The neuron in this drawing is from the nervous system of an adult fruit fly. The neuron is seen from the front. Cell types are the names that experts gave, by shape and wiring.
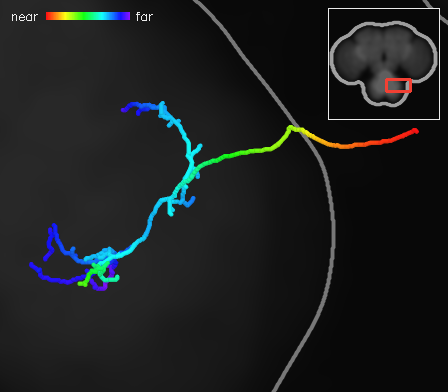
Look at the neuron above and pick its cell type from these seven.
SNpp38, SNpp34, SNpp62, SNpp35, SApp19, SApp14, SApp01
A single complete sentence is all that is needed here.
It is as SNpp62 that this neuron is typed.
